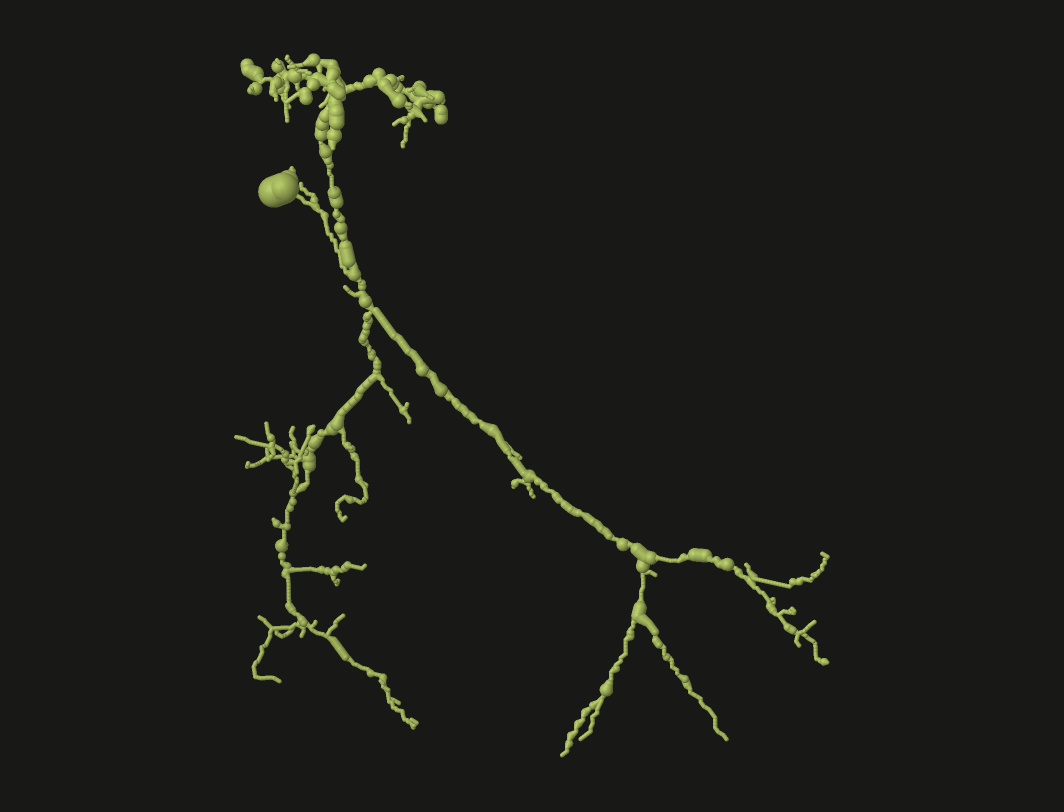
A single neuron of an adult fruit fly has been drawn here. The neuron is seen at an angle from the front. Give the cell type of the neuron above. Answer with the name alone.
IbSpsP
